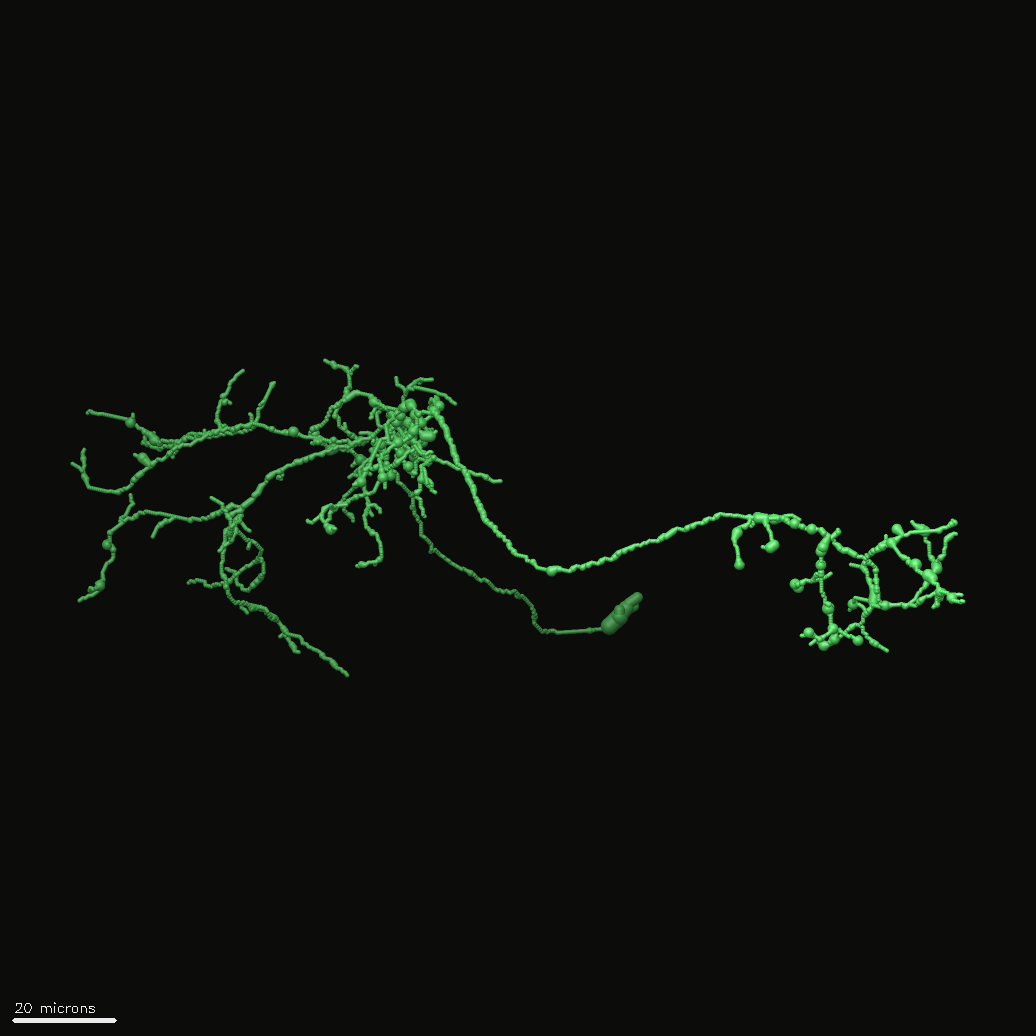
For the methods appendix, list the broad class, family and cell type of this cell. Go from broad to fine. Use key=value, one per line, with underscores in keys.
broad_class=central-brain intrinsic neuron
family=hemilineage DM6_dorso_lateral
cell_type=SIP076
